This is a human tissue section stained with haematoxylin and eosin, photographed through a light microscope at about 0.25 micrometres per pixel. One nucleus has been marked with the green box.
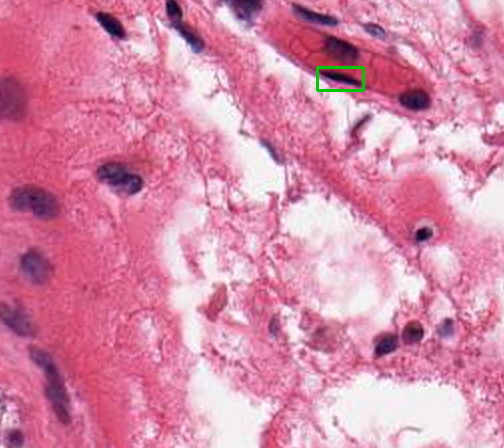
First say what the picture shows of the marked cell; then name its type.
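The nucleus stains dark and evenly throughout. It lies at the lower edge of a narrow vessel whose lumen is packed with red-staining cells. Its long axis runs parallel to the vessel wall, along the lumen. Little or no separate cytoplasm can be made out around the nucleus; it blends into the thin vessel wall. It is an endothelial cell.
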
